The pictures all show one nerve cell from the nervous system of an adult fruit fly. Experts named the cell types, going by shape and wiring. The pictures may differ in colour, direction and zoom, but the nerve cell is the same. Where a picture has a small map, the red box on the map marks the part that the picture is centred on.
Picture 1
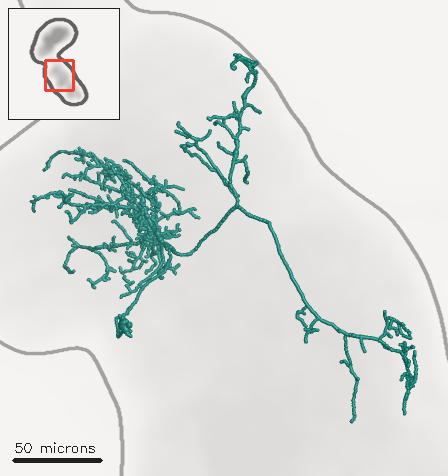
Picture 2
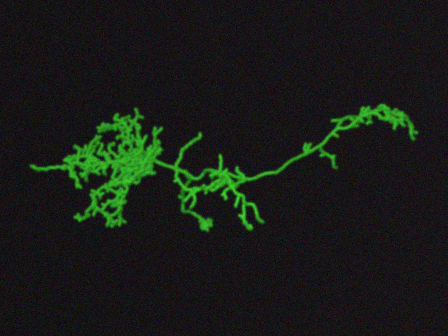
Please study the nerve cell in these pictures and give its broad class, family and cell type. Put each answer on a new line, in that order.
nerve-cord intrinsic neuron
hemilineage 12B
IN12B014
